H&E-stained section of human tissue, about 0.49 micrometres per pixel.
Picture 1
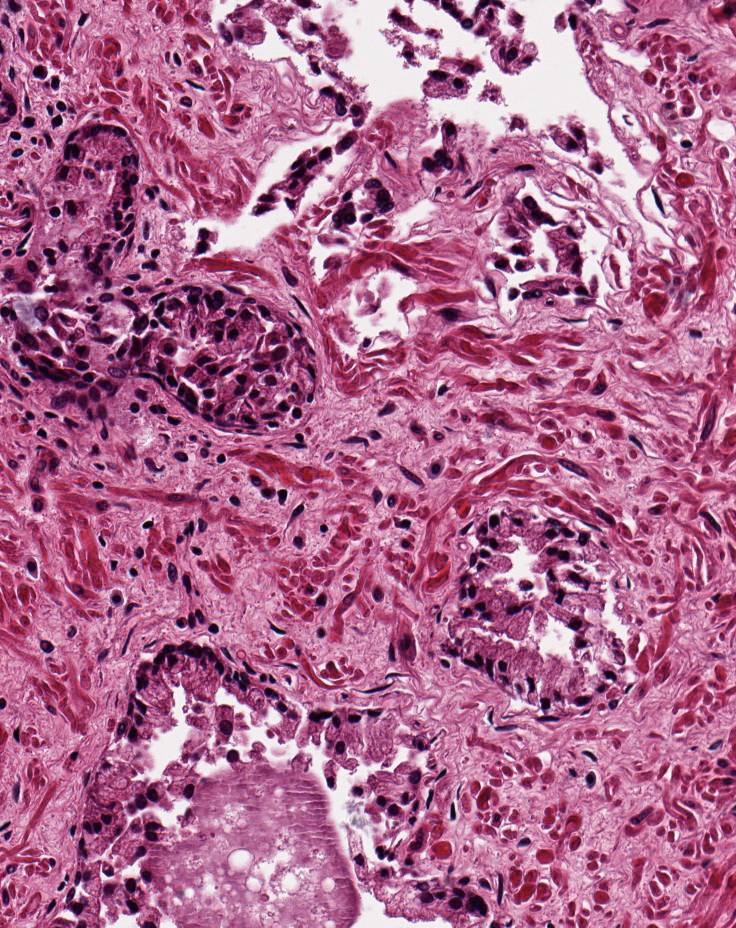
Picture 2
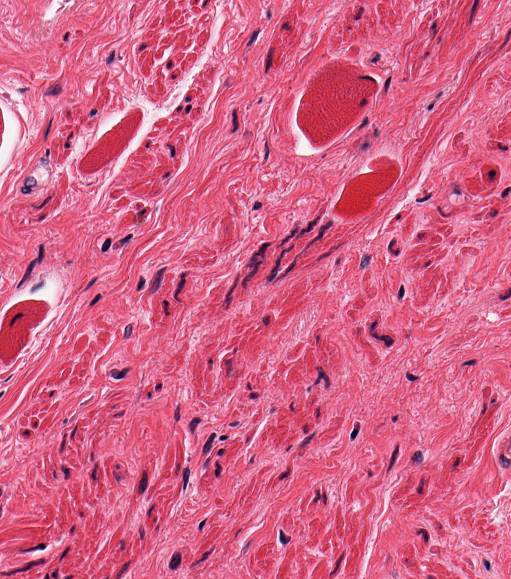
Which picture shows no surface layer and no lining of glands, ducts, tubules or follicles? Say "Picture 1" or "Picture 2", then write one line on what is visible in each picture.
Picture 2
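Picture 1: Most of the field is pink fibrous stroma with a few epithelial cell groups set apart within it.
Picture 2: No epithelium is present anywhere in the field.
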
